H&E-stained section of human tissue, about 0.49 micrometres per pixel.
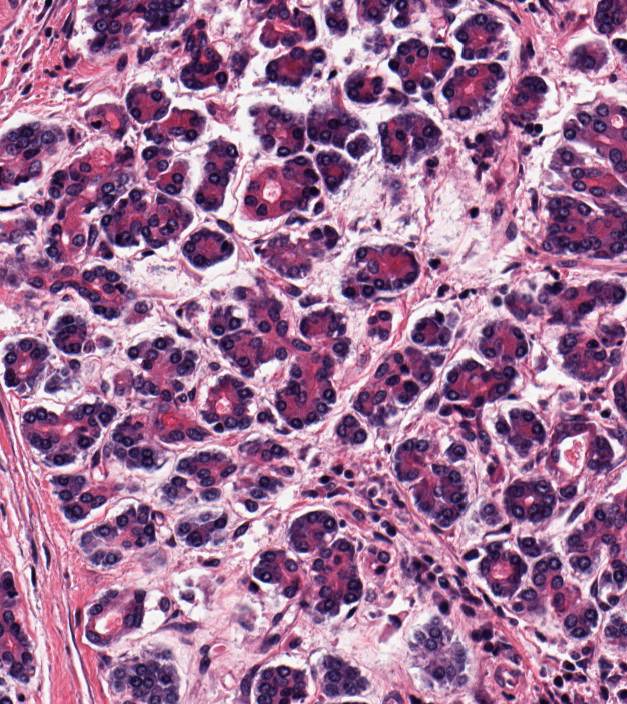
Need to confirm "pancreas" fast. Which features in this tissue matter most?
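Pancreas is the tissue here.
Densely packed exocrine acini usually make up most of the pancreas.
The acini in this field go with that name. Each acinus is lined by pyramidal cells whose apices converge on its centre, with round, dark nuclei placed toward the cell base. Their cytoplasm stains densely purple-red and granular, not pale or foamy. Between the acini, the stroma is pale, loose and wispy, holding scattered small spindle-shaped nuclei.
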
